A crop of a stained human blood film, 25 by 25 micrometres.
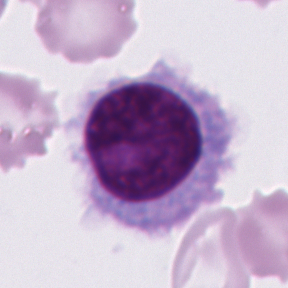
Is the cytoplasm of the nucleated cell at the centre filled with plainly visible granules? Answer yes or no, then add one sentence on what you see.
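No. The cytoplasm shows no distinct granules.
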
